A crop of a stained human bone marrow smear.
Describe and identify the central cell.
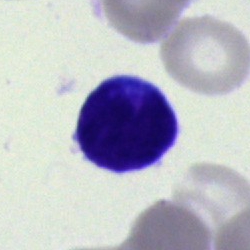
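A nearly round cell, deep violet-blue throughout. Its nucleus fills almost all of it, leaving no clear rim of cytoplasm. Chromatin dense and dark, not fine and open. Name: blast.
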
